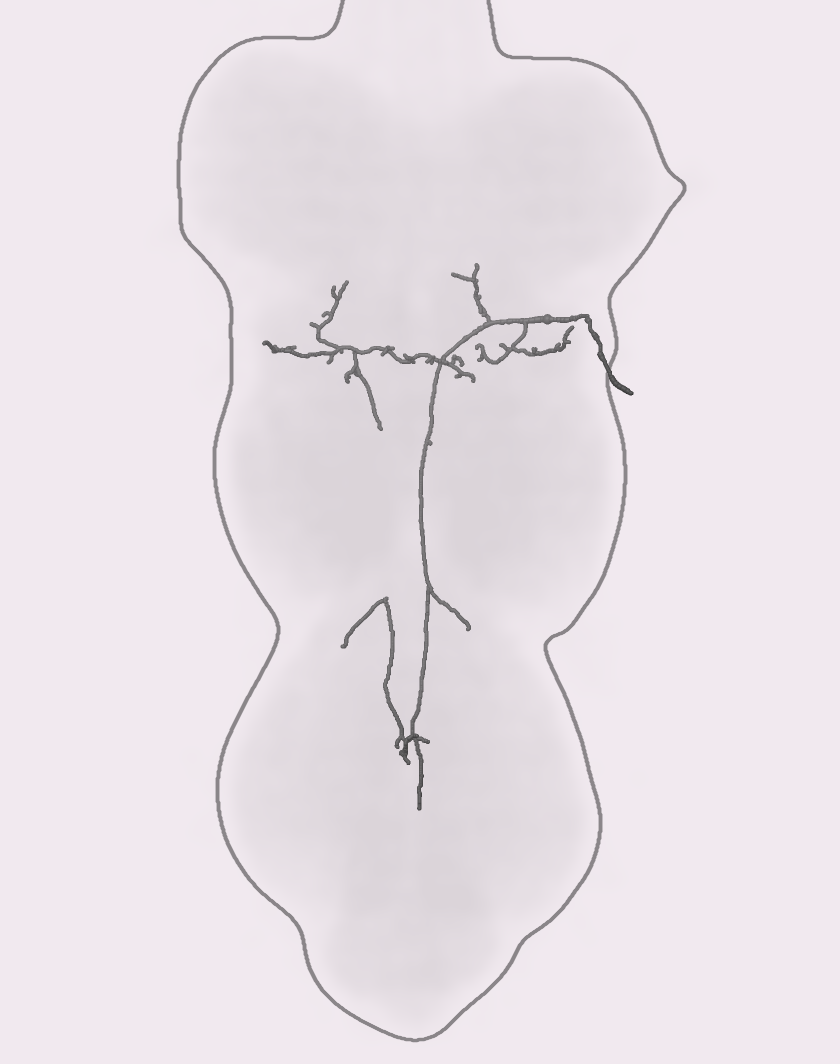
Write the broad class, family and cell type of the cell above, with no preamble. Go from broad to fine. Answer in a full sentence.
A sensory neuron entering the nerve cord of class mechanosensory tactile, type SNta13.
